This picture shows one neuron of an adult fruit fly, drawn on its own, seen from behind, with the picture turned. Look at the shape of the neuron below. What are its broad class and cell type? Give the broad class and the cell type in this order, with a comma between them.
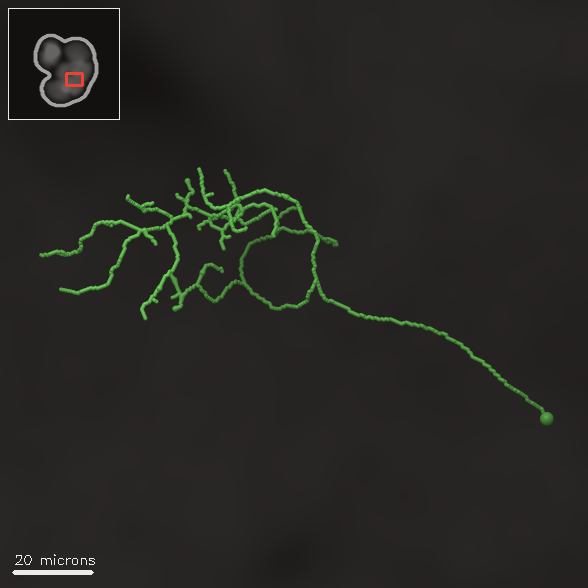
central-brain intrinsic neuron, PS153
